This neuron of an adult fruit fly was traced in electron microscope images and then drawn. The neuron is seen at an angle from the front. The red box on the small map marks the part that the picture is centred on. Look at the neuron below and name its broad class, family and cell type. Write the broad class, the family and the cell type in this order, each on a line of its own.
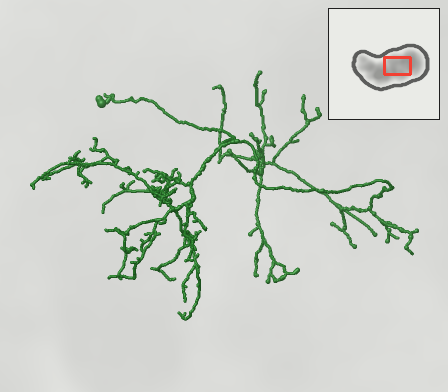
central-brain intrinsic neuron
hemilineage DM5_central
PVLP144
